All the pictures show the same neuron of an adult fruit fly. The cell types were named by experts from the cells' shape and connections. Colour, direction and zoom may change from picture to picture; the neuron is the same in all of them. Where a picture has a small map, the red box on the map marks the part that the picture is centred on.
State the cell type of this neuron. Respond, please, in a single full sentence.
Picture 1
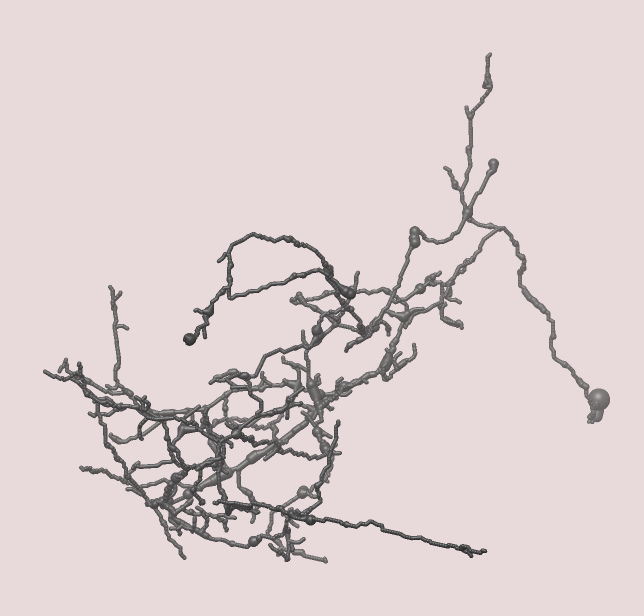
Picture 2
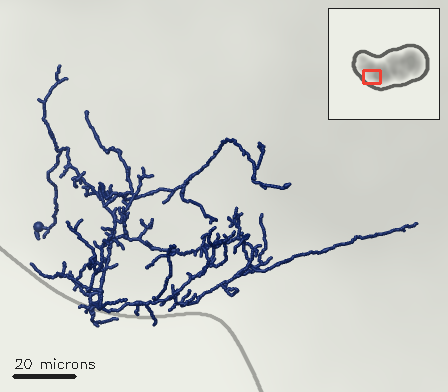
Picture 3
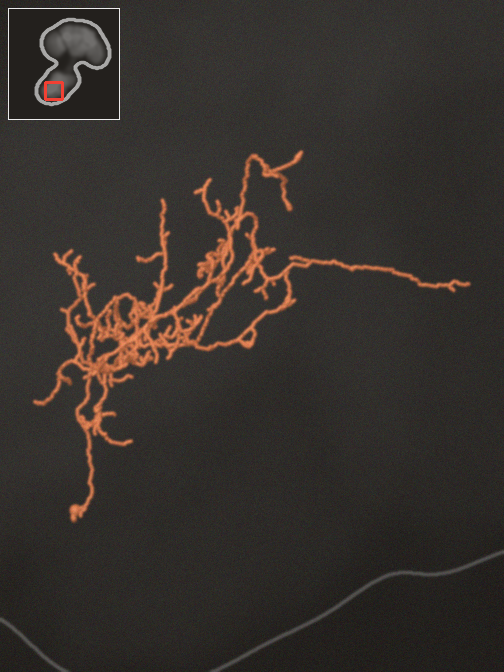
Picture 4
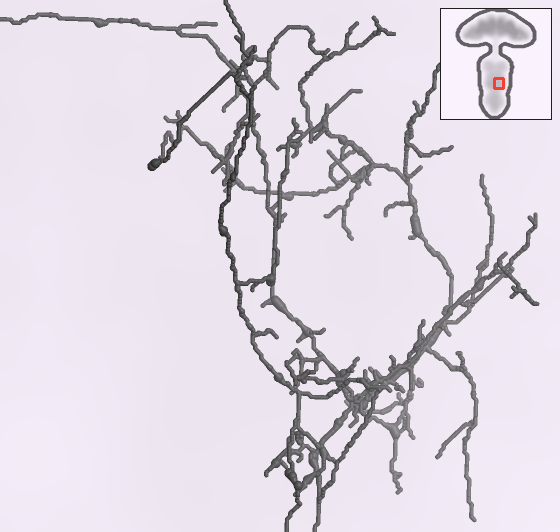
Typed by cell type, the neuron is IN20A.22A074.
